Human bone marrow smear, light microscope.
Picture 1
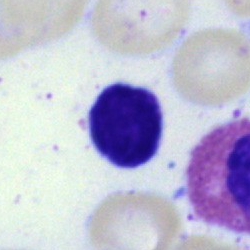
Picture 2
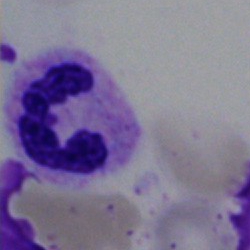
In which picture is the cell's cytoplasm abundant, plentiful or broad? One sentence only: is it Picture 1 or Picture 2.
Abundant cytoplasm surrounds the nucleus in picture 2.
